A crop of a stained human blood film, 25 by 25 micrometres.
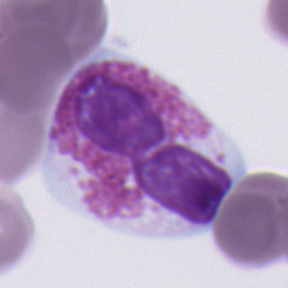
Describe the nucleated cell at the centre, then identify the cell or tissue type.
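The nucleus consists of two lobes connected by a narrow waist, aligned from upper left to lower right. Between the granules, the cytoplasm appears pale blue-grey. To the right of and below the lower lobe, granules are sparse. The cell is an eosinophil.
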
